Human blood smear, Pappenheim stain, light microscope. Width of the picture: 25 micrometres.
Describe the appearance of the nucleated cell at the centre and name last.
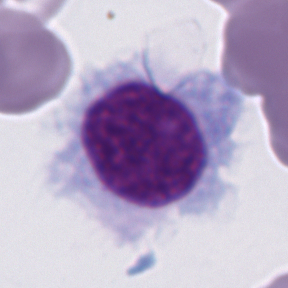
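Working through the features in order, the border comes first: it is ragged, with many fine hair-like projections all around. Next, the nucleus lies roughly in the centre, cytoplasm surrounds it on every side, and it measures about 11 micrometres across. Then the cytoplasm, which is pale greyish-blue and shows no distinct granules. The cell is a hairy cell.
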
